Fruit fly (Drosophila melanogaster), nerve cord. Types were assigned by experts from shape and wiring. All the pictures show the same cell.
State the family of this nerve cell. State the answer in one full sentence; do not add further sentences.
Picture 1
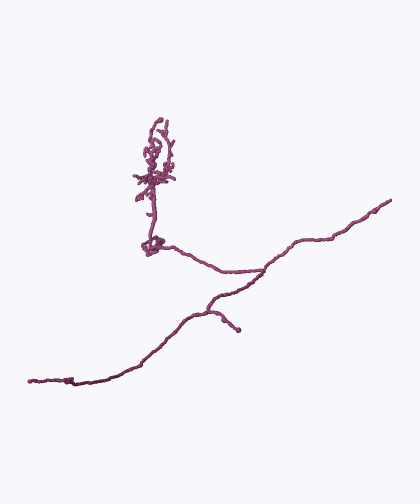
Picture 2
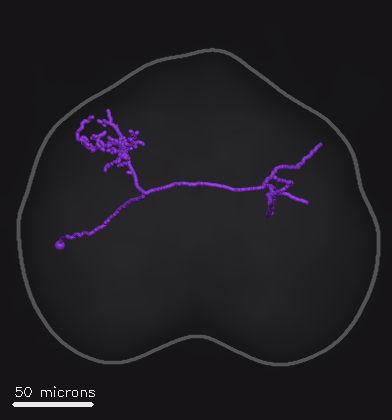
In family terms, the nerve cell is hemilineage 08B.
